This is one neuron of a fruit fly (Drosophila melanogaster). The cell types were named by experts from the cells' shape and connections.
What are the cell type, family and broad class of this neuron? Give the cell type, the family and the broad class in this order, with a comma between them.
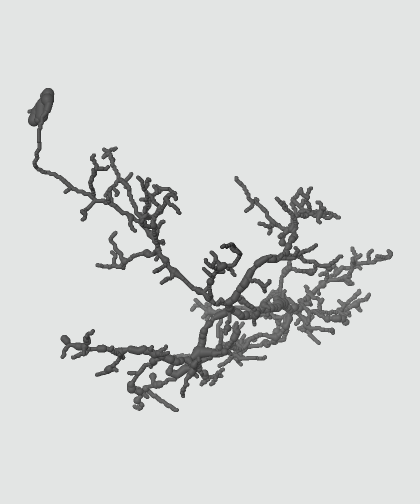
IN13A051, hemilineage 13A, nerve-cord intrinsic neuron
